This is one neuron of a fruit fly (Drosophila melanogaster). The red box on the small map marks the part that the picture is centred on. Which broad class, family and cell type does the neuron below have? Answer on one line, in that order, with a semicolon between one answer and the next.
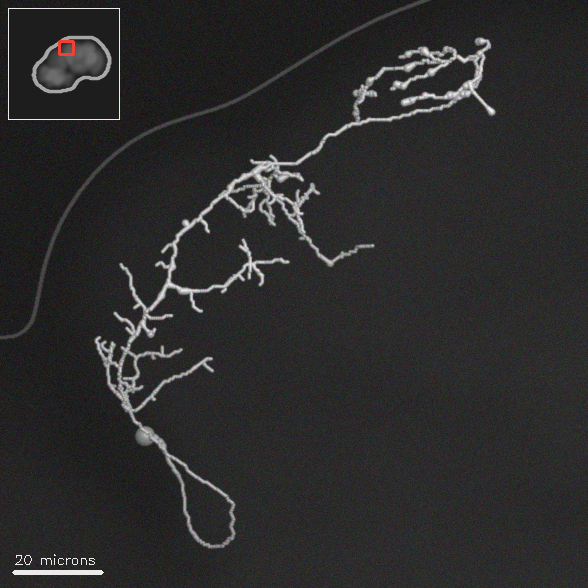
central-brain intrinsic neuron; hemilineage LHa3; LHAV3a1_b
